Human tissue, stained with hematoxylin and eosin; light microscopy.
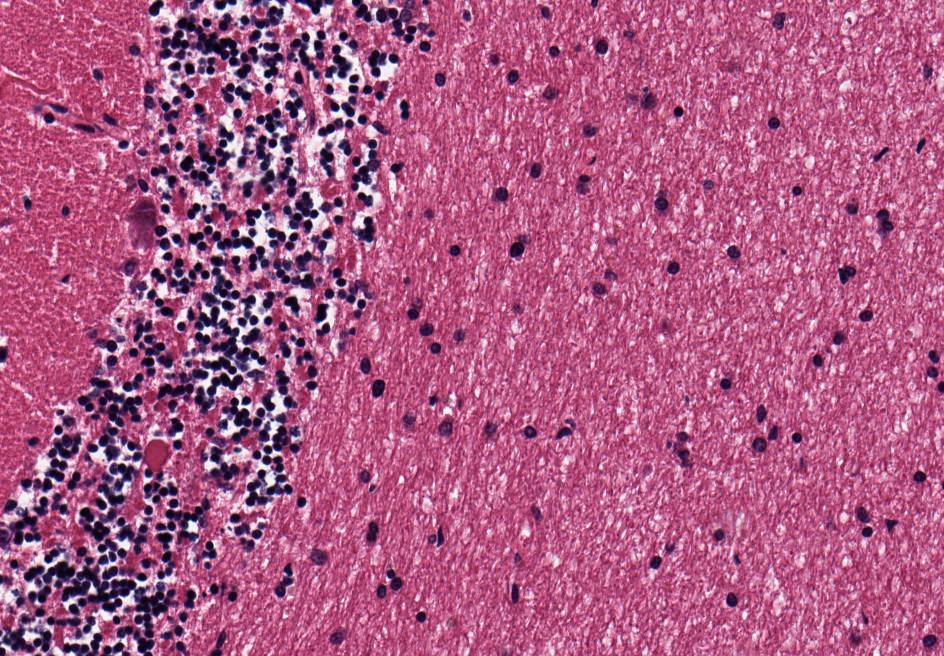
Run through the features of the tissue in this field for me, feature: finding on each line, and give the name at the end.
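Dense band: small dark nuclei, densely packed, running top to bottom through left third
Band nuclei: small, round, darkly stained, little visible cytoplasm
Right-hand zone: broad, pink, fibrillar
Right-zone nuclei: scattered, mostly small and round, few elongated
Far left edge: separate uniformly pink area, very few nuclei
Name: cerebellum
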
